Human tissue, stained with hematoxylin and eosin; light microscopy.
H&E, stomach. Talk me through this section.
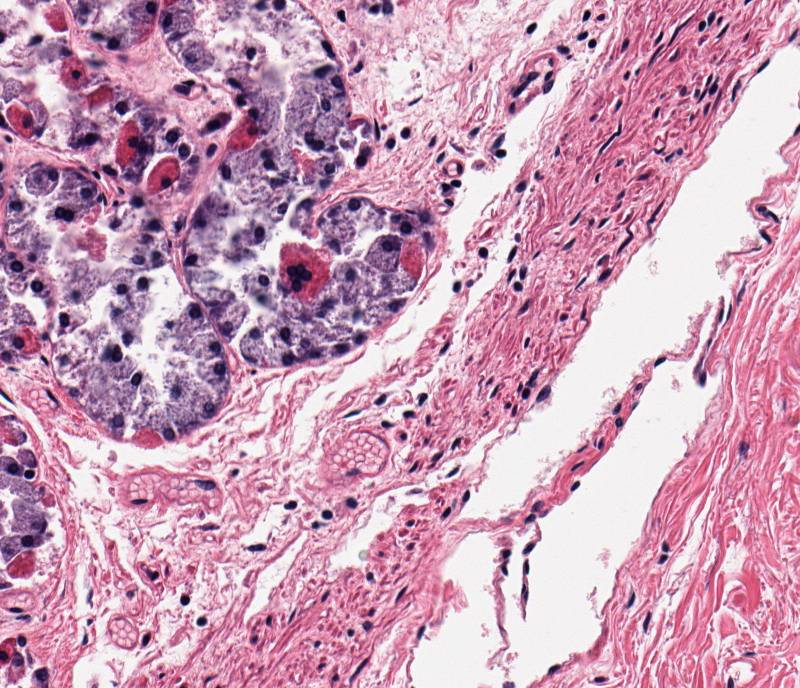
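Most nest cells have granular purple-grey cytoplasm around round dark nuclei. Single cells with bright red cytoplasm lie among them. A long slit-like empty lumen runs diagonally, lower middle to upper right corner. A parallel band of spindle-shaped nuclei in pink fibres lies on its left.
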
